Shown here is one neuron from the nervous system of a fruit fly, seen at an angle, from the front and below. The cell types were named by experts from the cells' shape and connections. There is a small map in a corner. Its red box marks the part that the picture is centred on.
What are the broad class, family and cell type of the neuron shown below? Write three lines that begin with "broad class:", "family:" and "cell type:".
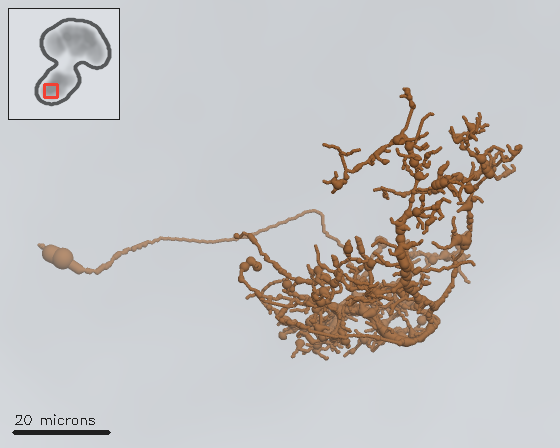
broad class: nerve-cord intrinsic neuron
family: hemilineage 01B
cell type: IN01B023_c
